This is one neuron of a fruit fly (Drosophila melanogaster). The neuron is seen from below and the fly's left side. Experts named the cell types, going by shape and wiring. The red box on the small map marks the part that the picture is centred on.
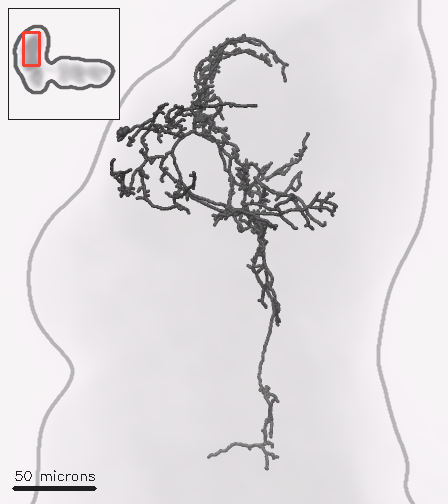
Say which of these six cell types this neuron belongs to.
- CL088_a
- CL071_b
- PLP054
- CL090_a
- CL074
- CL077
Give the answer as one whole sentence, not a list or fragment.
Typed by cell type, the neuron is CL071_b.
